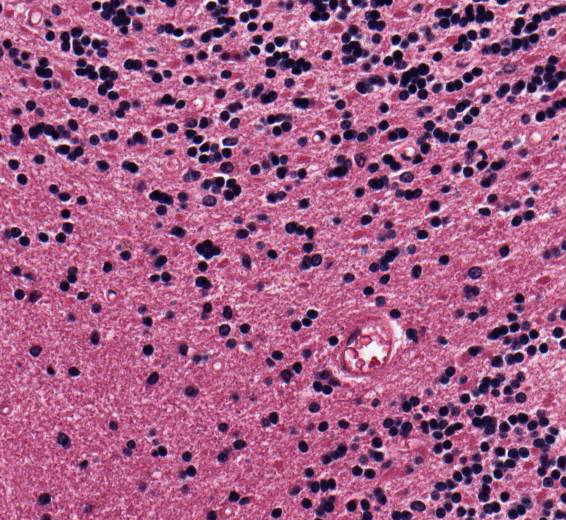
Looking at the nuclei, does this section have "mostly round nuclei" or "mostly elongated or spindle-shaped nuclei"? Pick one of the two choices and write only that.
Mostly round nuclei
